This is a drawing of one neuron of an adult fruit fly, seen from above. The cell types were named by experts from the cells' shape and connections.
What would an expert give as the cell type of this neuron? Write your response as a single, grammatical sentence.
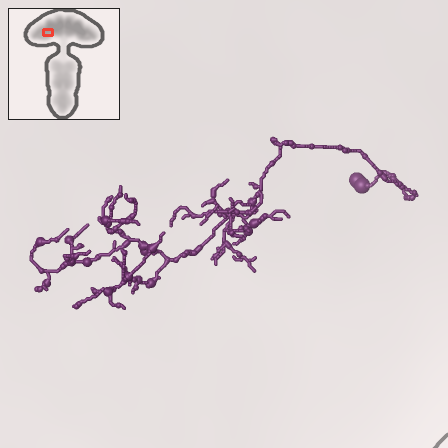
This neuron counts as a member of the cell type Li27.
